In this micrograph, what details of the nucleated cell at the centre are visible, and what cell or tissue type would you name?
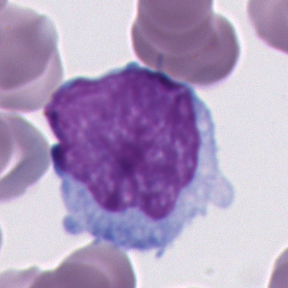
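The nucleus occupies most of the cell, leaving a modest rim of cytoplasm, the greater part of which lies below and to the right of the nucleus. The cytoplasmic border is ragged, with small rounded blebs along its lower and right edges. No distinct granules stand out in the cytoplasm. It is a myeloblast.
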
